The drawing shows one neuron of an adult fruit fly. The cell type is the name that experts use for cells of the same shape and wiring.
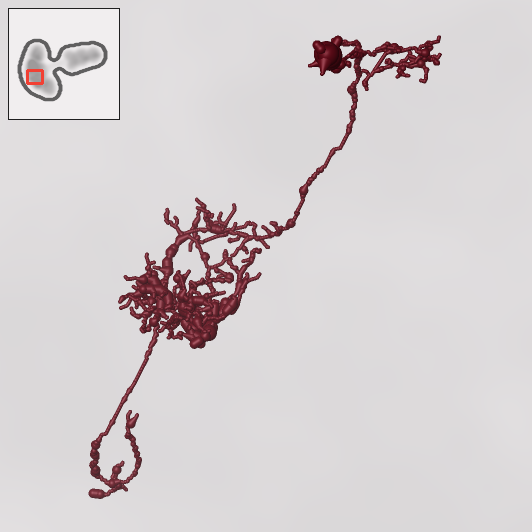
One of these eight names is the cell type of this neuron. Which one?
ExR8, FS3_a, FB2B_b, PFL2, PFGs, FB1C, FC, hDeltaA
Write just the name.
PFGs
